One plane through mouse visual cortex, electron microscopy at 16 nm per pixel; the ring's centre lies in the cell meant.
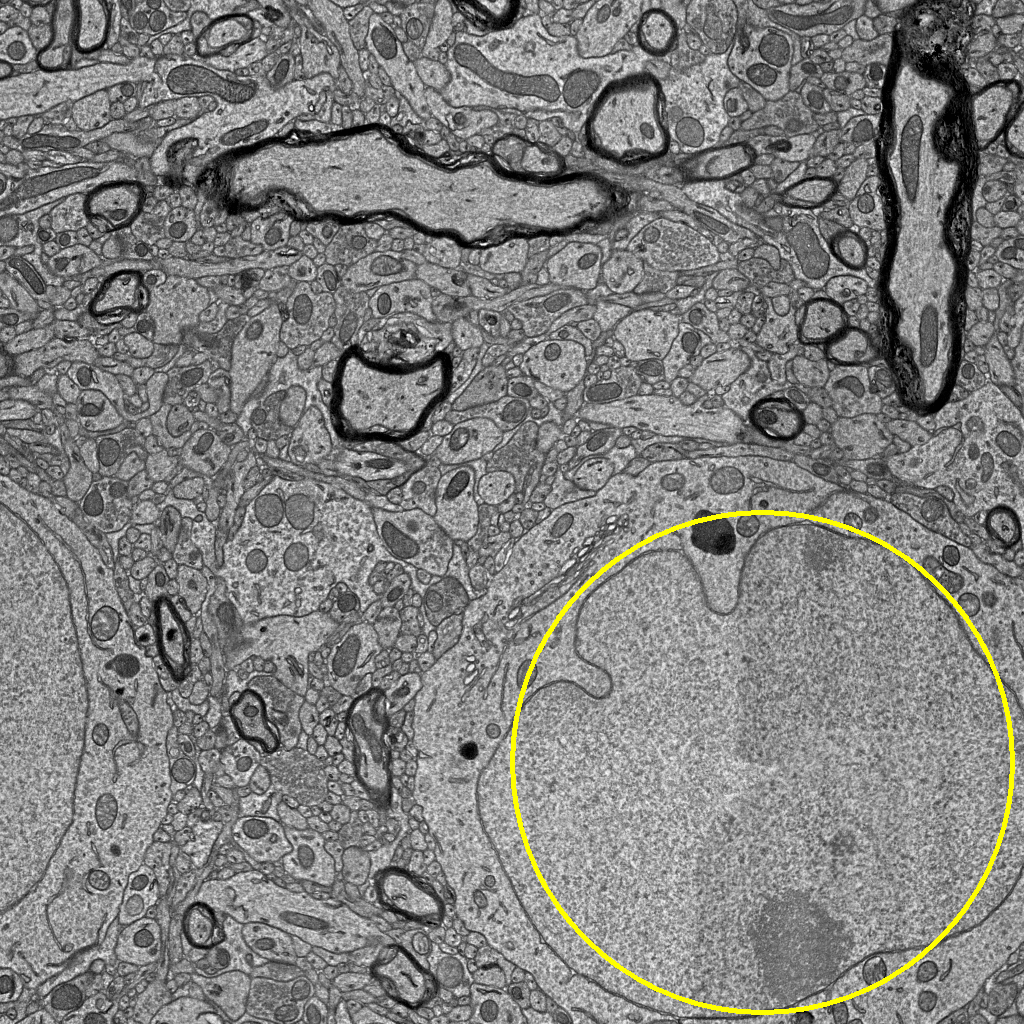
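Excitatory neuron (ringed), mouse visual cortex, electron micrograph. Large rounded nucleus fills most of the ring. Chromatin pale, finely dispersed; no dense band along envelope. Darker granular patch in lower nucleus. Very dark rounded body in cytoplasm at the mouth of the top infolding.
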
